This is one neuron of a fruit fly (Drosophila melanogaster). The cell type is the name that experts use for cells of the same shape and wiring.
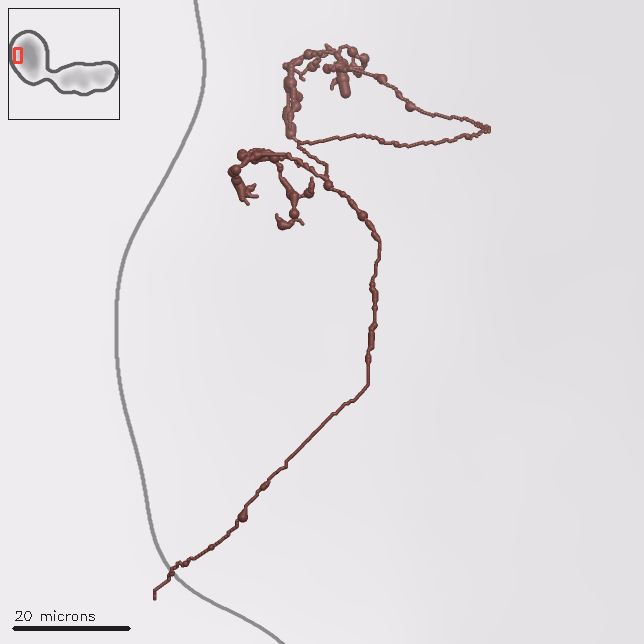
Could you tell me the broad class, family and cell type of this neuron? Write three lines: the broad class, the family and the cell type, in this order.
sensory neuron entering the brain
class olfactory
ORN_D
